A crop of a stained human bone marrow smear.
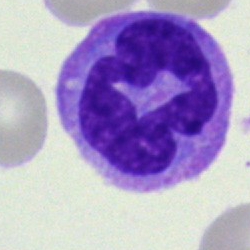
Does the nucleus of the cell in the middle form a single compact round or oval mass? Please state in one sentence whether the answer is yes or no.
No, in this cell the nucleus is drawn out into a horseshoe, C, U or S shape without lobes.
